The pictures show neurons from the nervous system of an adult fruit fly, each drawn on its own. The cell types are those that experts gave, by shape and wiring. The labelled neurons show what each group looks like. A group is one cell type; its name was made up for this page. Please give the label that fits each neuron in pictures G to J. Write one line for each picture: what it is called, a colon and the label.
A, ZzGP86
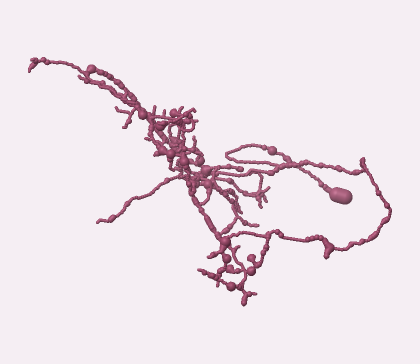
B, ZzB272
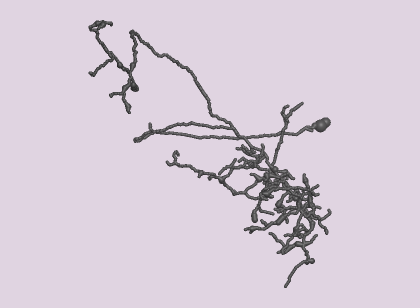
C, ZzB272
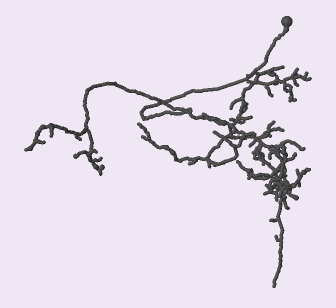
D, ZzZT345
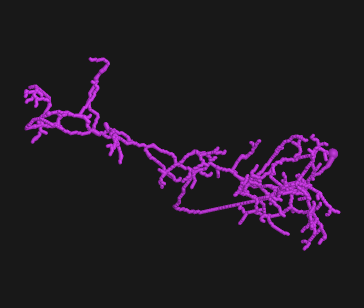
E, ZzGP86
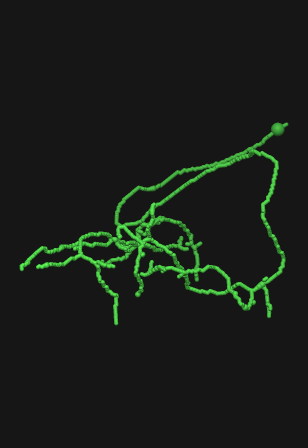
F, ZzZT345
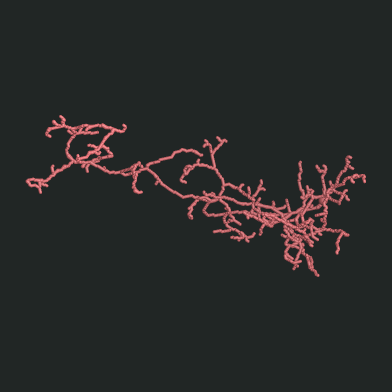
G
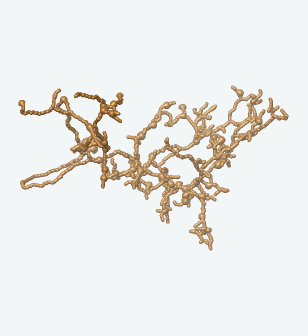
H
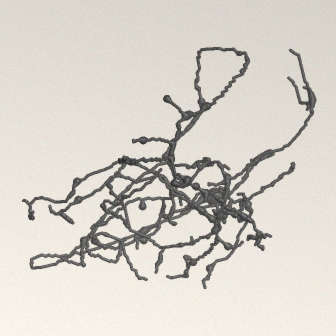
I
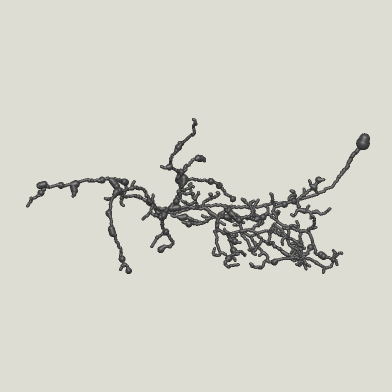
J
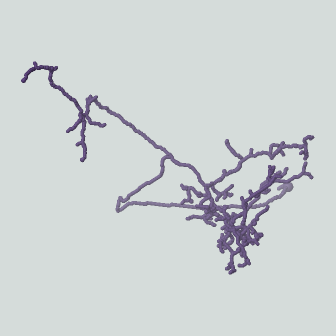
G: ZzB272
H: ZzGP86
I: ZzZT345
J: ZzB272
